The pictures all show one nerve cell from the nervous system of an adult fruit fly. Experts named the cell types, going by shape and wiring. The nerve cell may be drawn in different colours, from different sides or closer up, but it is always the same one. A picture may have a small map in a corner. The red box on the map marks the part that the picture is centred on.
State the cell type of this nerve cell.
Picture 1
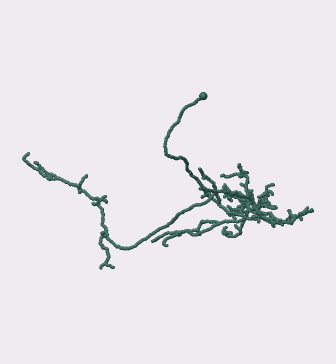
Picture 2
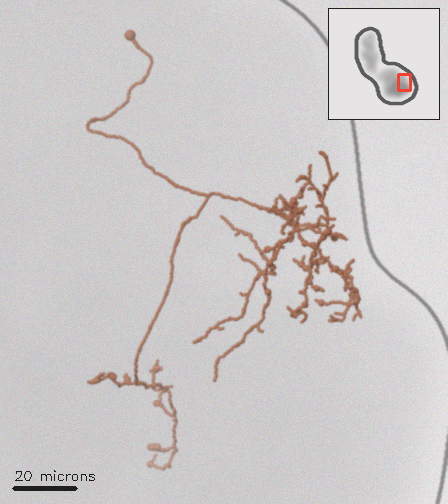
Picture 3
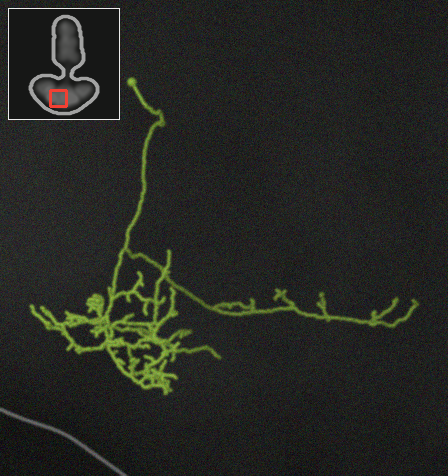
FB7F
